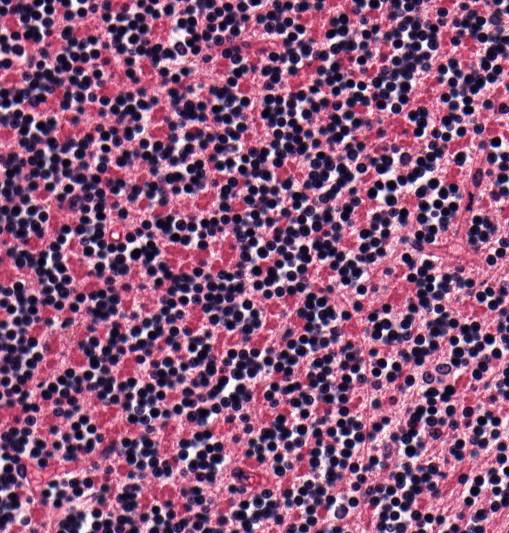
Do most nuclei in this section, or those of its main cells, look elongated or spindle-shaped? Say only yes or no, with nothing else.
No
